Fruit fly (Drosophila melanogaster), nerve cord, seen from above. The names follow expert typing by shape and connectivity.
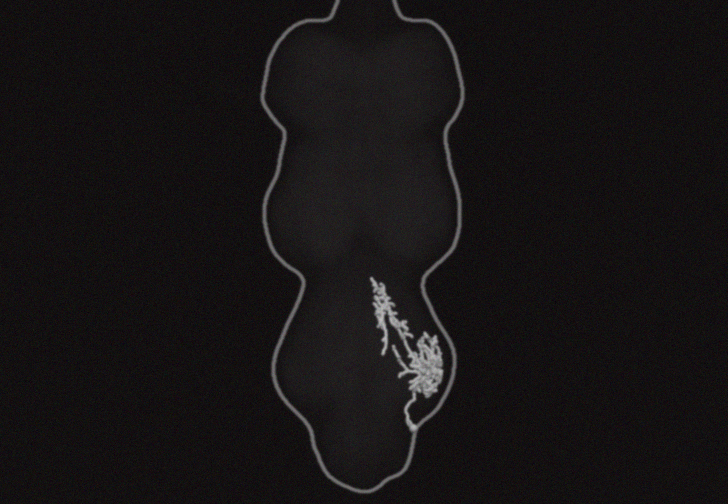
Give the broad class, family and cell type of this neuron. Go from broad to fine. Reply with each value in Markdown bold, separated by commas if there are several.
**nerve-cord intrinsic neuron**, **hemilineage 13A**, **IN13A026**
